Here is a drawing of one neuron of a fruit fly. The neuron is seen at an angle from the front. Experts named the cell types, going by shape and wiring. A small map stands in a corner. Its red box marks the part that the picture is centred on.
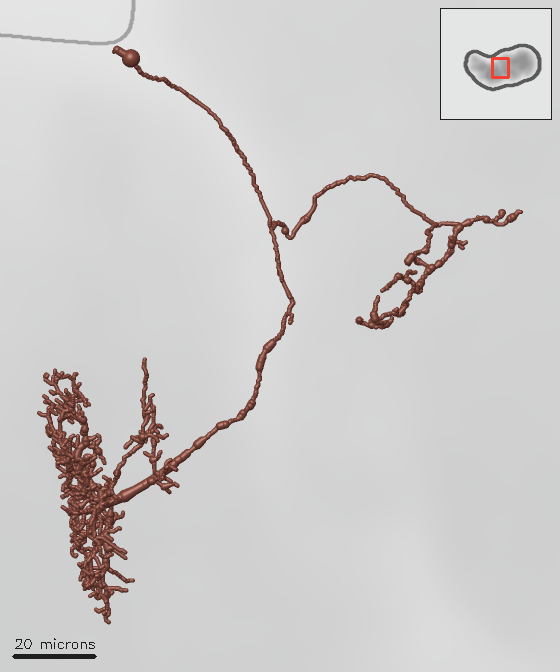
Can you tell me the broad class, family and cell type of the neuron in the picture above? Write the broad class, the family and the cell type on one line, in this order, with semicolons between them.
visual projection neuron; hemilineage VPNp3; LC11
